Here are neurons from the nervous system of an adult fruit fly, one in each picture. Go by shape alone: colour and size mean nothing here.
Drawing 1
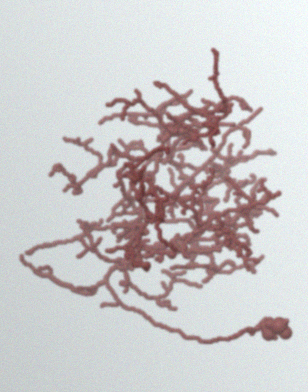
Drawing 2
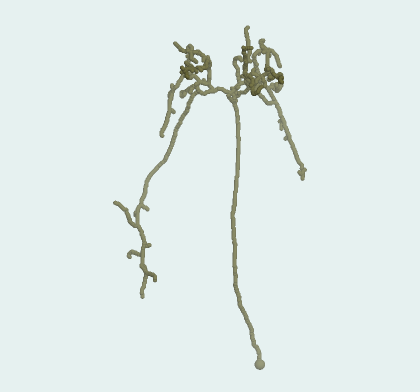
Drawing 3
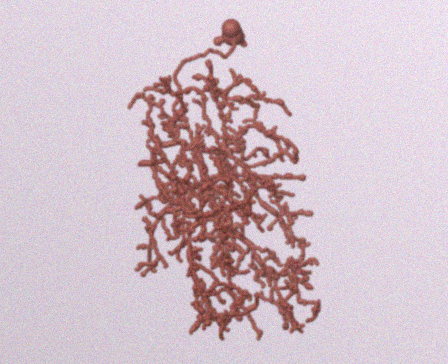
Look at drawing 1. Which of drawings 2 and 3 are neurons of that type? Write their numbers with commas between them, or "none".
none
